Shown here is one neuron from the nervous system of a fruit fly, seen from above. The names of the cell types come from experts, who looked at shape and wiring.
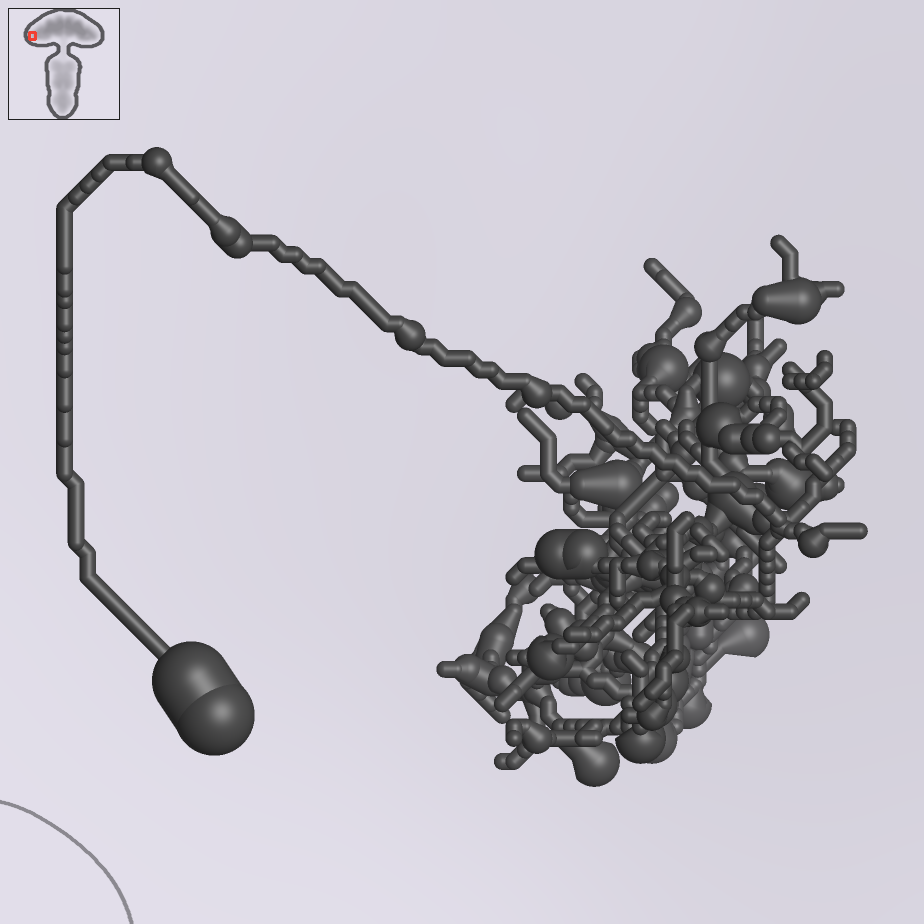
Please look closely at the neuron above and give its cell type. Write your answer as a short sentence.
The cell type is Cm6.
